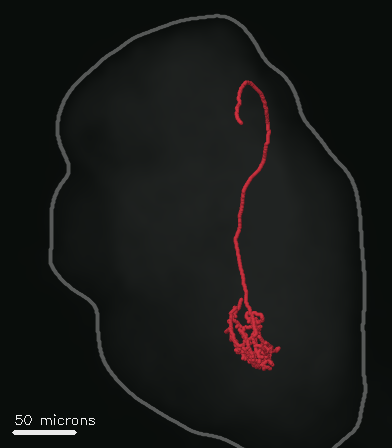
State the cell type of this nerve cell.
LC28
